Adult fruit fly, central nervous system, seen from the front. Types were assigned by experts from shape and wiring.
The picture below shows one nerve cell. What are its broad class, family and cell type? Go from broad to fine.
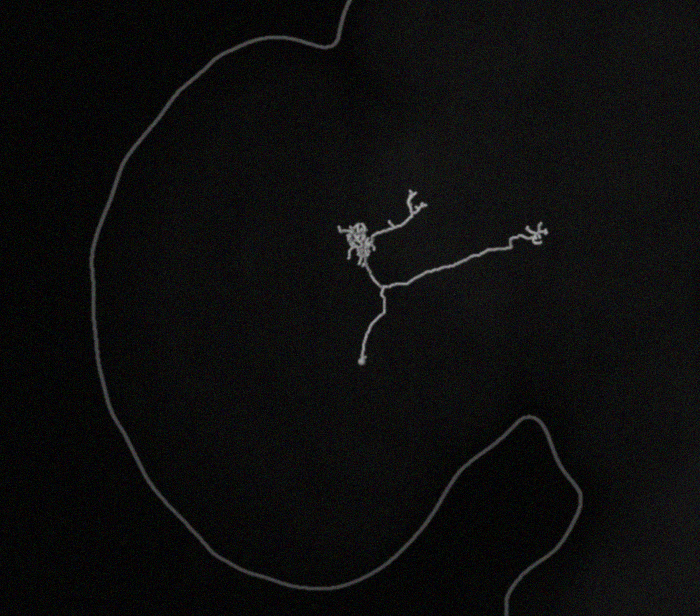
visual projection neuron; LLPC; LLPC1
